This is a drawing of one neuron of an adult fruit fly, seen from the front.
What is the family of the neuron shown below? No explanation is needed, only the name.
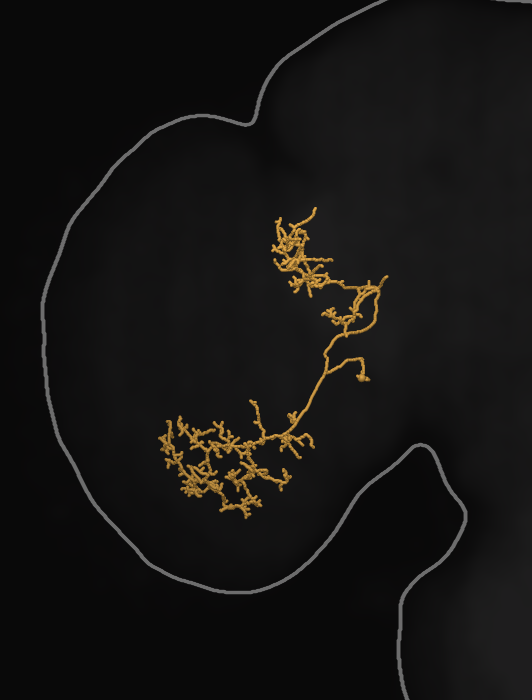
MeVP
